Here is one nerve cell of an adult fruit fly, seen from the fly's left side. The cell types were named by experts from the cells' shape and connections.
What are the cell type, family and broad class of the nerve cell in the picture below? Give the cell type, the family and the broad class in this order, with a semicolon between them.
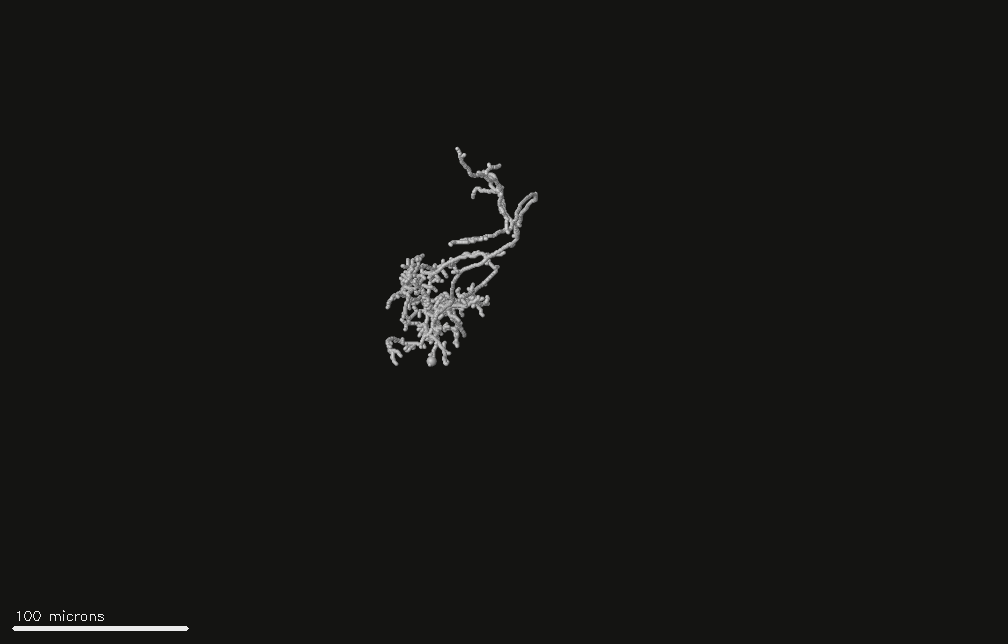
CB2481; hemilineage VLPl2_medial; central-brain intrinsic neuron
